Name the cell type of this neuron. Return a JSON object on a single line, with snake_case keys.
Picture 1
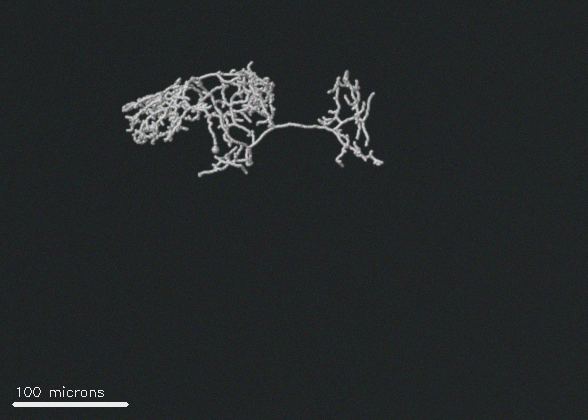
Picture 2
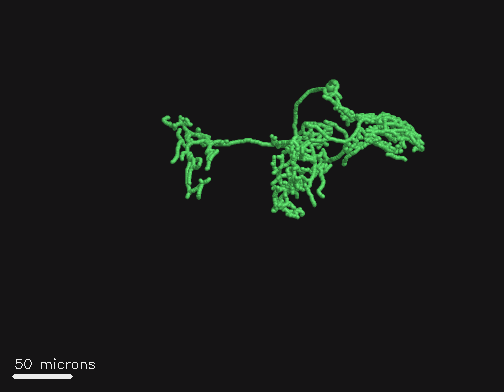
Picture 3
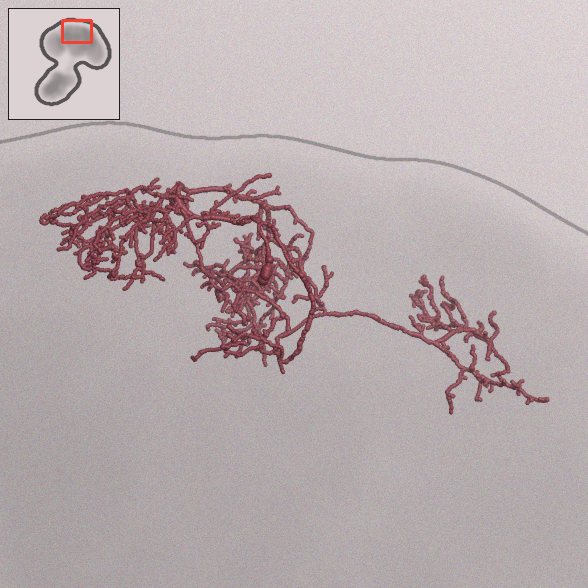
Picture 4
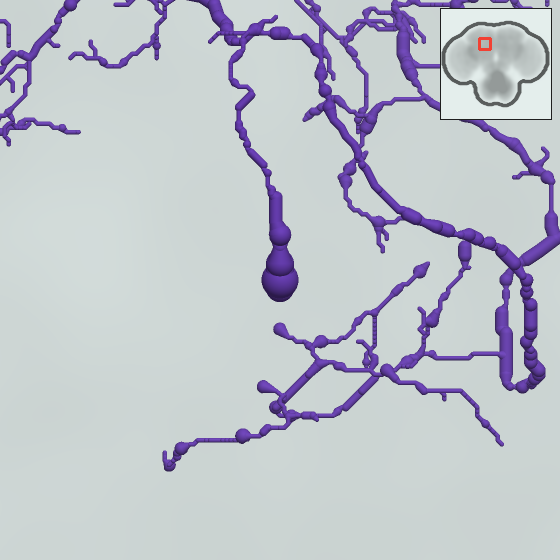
{"cell_type": "SMP151"}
